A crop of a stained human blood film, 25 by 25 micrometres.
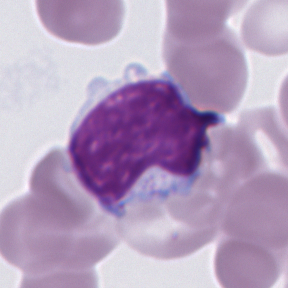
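Large granular lymphocyte, as I read this stained blood smear: the nucleus fills most of the cell, and a small pointed extension juts out from its right side. The cytoplasm is scant; most of what I can see of it lies in the indentation at the lower right of the nucleus.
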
